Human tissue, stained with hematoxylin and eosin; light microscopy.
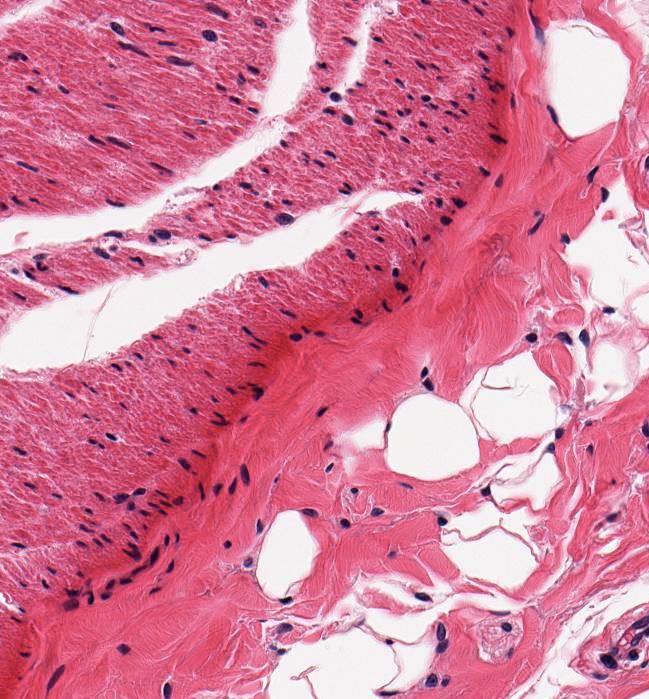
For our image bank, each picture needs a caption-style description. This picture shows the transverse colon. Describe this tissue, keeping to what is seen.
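So, the muscle cells have dark, elongated, cigar-shaped nuclei in pink cytoplasm without cross-striations. The connective tissue is made of wavy pink collagen bundles with scattered small, dark spindle-shaped nuclei. In the lower right, empty, thin-walled, rounded adipocytes lie among that connective tissue. Along the muscle-fat border a band of denser collagen runs diagonally.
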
